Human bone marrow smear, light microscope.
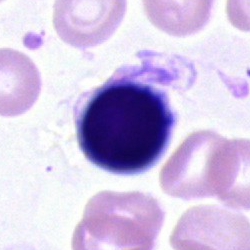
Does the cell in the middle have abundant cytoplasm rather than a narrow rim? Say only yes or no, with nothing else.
No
